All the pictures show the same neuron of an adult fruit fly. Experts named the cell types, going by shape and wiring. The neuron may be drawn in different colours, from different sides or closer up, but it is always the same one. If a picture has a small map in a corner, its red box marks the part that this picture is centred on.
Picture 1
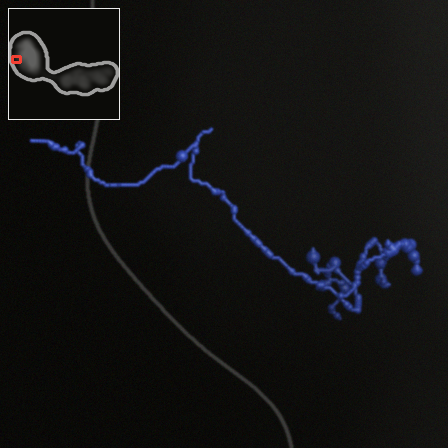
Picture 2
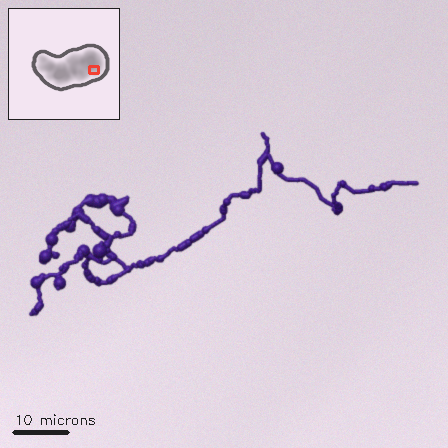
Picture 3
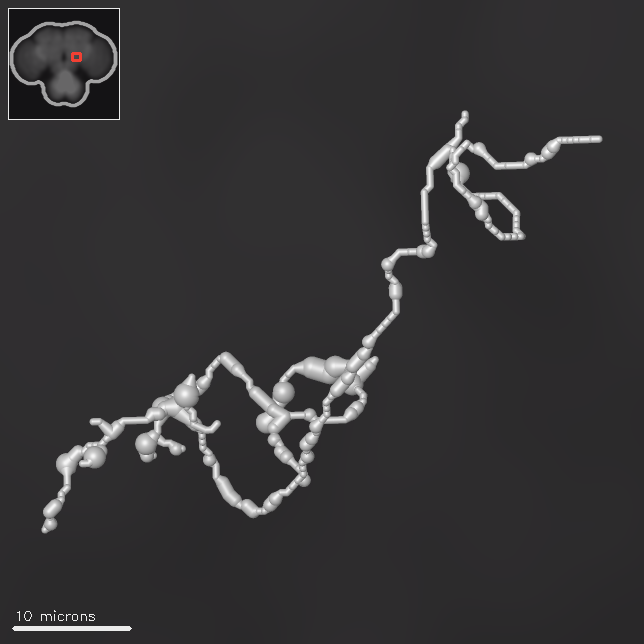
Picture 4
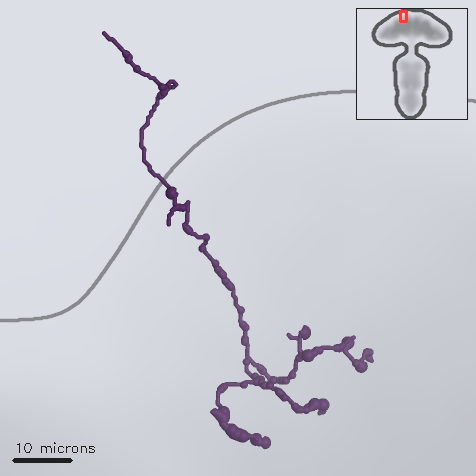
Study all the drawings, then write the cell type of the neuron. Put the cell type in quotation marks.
"ORN_VL1"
